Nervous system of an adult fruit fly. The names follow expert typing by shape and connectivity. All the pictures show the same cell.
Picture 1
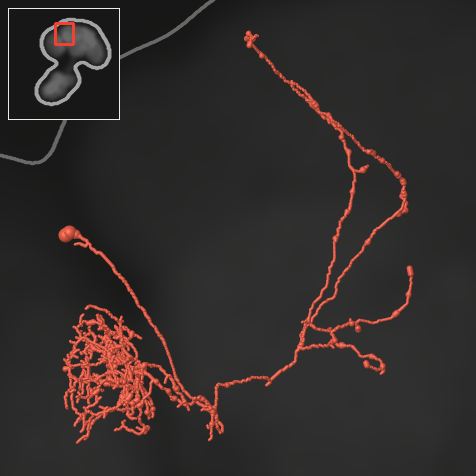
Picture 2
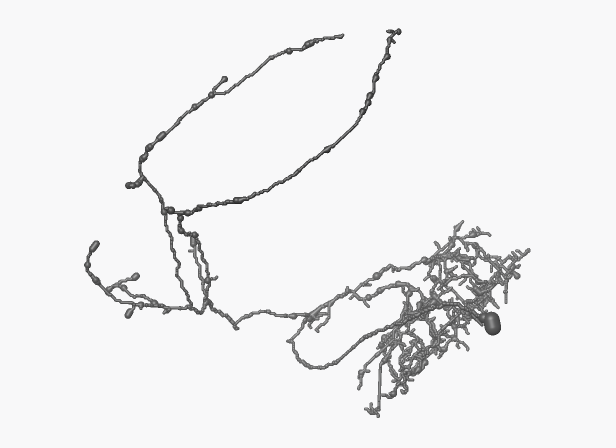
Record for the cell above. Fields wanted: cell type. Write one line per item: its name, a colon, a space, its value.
cell type: LoVP57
